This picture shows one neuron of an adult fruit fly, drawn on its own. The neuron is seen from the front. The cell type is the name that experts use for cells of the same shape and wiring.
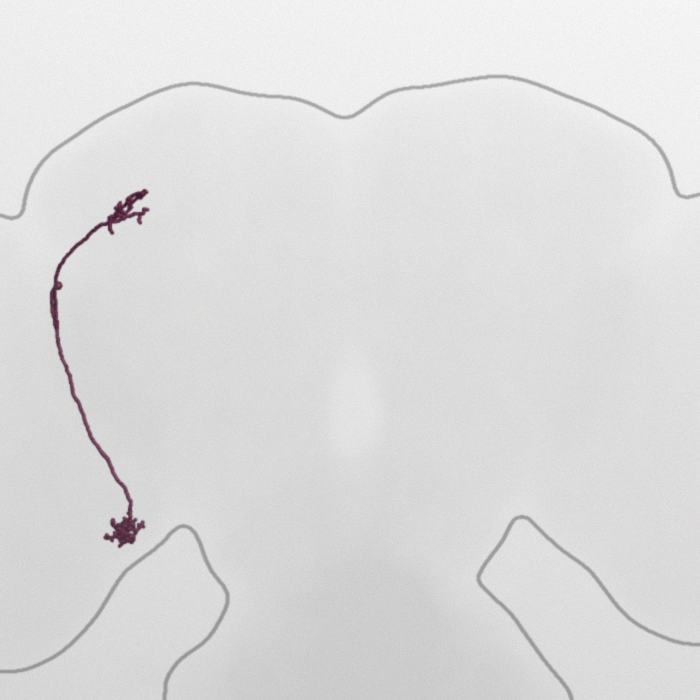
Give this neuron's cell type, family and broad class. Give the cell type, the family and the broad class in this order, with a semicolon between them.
LC10d; hemilineage VPNd2; visual projection neuron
